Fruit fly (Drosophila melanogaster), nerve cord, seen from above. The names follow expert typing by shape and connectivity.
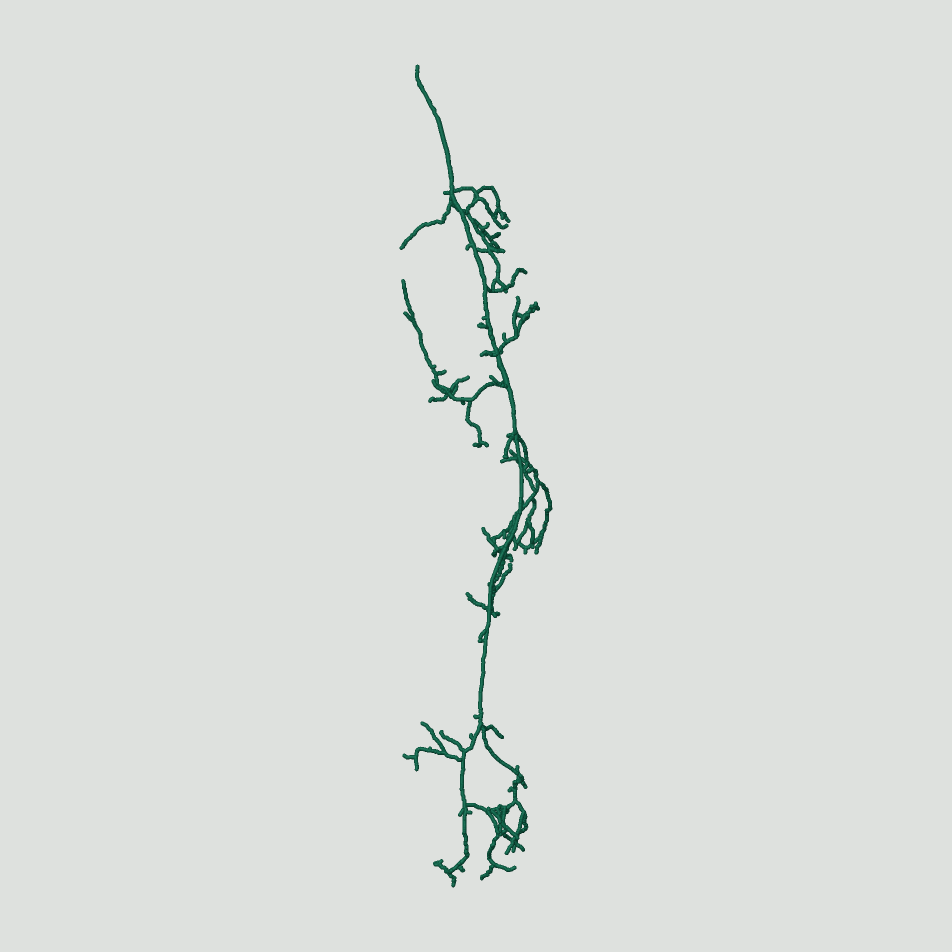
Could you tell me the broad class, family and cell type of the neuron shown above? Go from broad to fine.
descending neuron; DNge; DNge079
